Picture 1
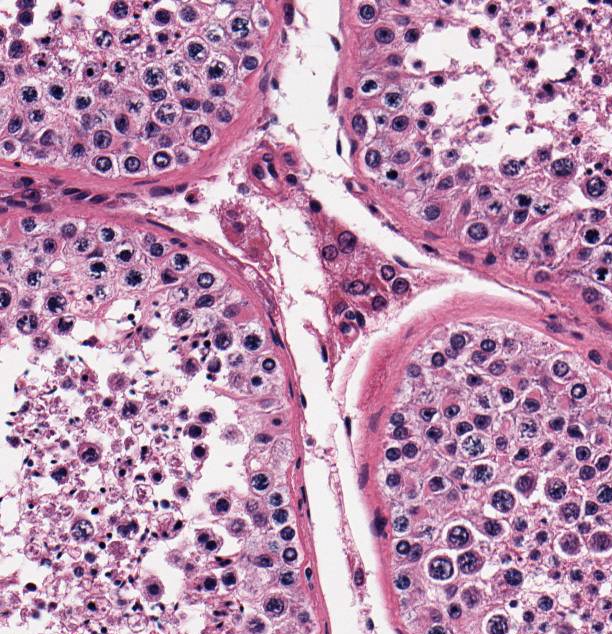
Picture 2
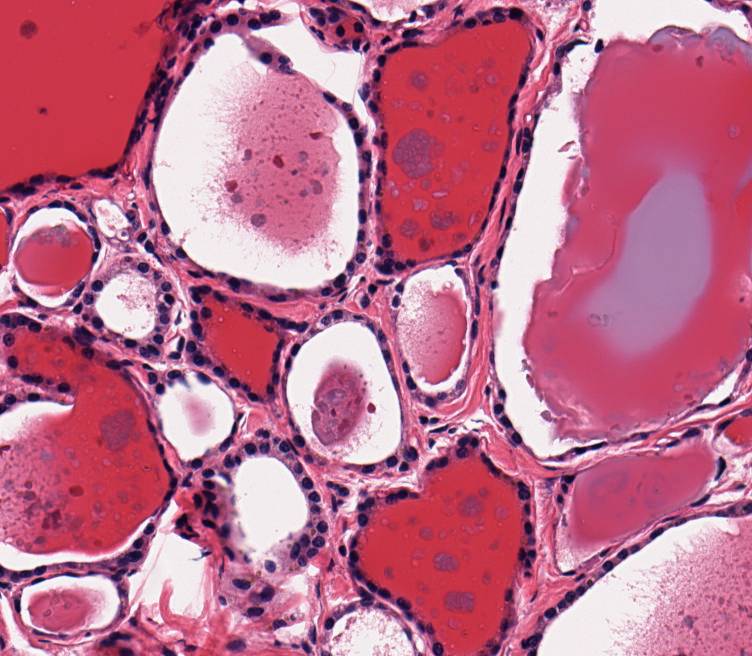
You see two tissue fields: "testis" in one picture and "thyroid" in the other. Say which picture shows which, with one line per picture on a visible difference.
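The field in picture 1 comes from the testis. Each tubule is lined by many stacked layers of germ cells rather than a single cell layer.
The field in picture 2 comes from the thyroid. Each follicle is lined by a single layer of flattened to low cuboidal epithelial cells.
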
